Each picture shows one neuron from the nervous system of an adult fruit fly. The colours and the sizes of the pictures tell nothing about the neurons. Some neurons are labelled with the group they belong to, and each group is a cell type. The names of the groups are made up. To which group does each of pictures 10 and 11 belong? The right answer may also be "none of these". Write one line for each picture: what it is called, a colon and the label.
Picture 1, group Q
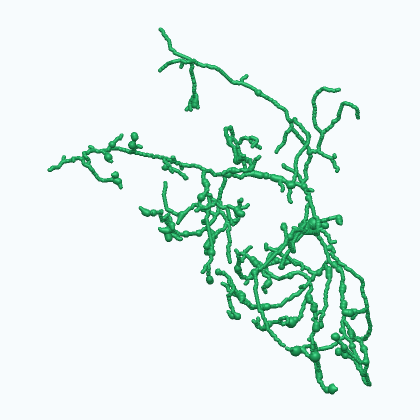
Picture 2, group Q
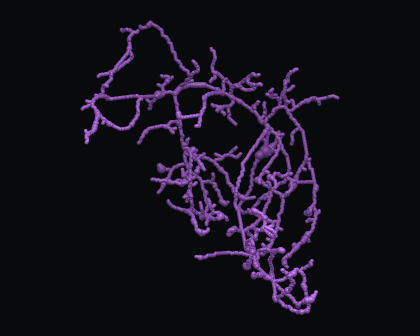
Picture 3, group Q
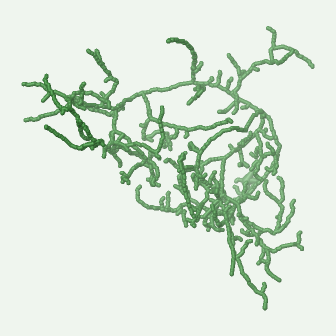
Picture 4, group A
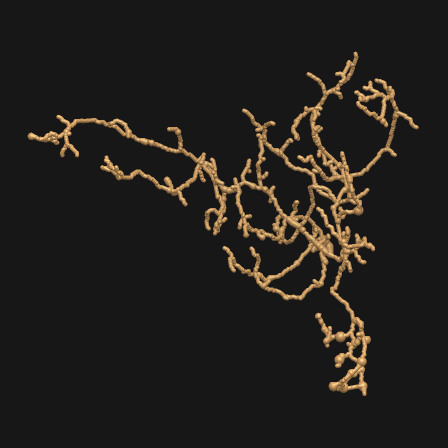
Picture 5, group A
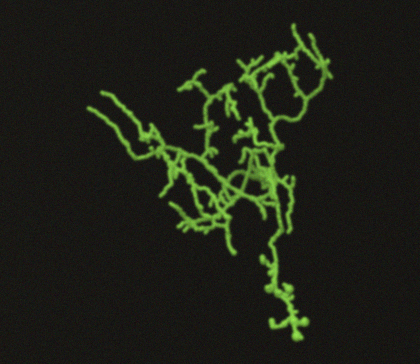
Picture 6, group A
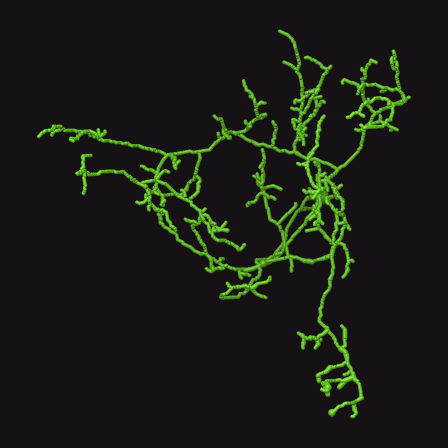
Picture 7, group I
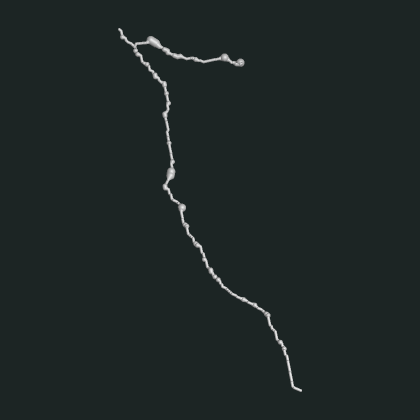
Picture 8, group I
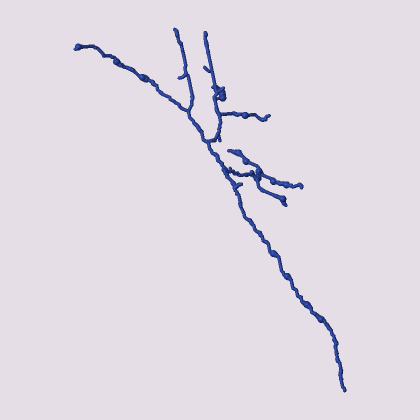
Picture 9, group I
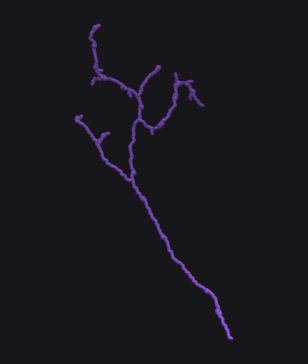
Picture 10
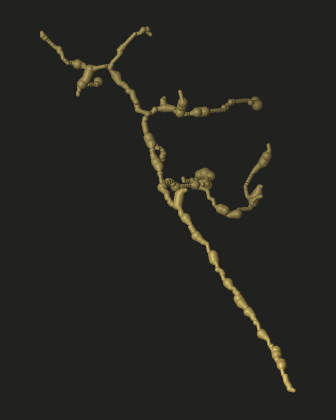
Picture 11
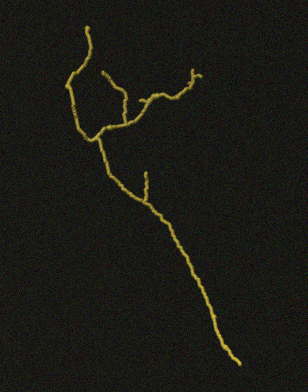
10: group I
11: group I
